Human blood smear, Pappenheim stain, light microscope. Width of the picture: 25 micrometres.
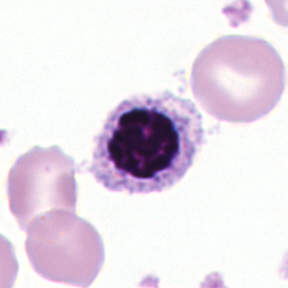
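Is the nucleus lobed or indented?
No; it is a single mass with neither lobes nor indentation.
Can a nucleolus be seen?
No nucleolus is visible in the nucleus.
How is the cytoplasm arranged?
A rim of pale lilac cytoplasm surrounds the nucleus on all sides, and it holds no vacuoles.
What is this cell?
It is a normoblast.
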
